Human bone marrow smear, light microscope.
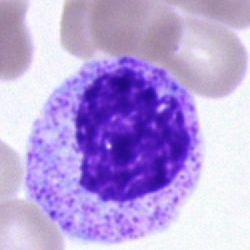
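Myelocyte, the cell in the middle. Its nucleus seems to sit off-centre, toward the upper right, and the chromatin looks dark purple and coarsely clumped. The cytoplasm makes a wide, pale bluish-lilac rim, broadest, I'd say, on the lower left. Small purple granules appear scattered all through it.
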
